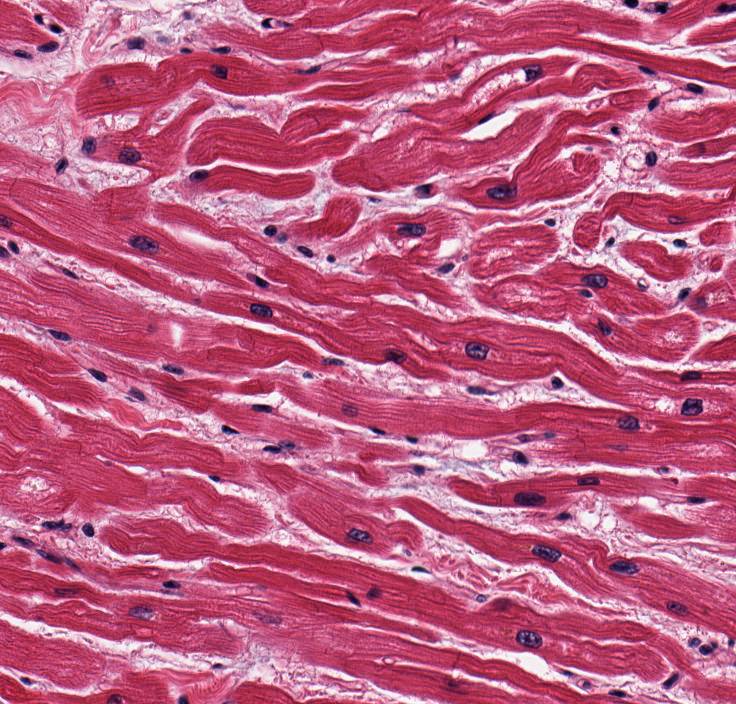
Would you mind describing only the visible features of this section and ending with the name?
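Each muscle fibre has a single oval nucleus lying centrally. Several fibres branch and join neighbouring fibres. In the upper part of the field the fibres are cut more obliquely and appear as shorter, curved, wavy segments. Between the fibres lies only scant pale loose connective tissue with small dark elongated nuclei. This is the atrial appendage of the heart.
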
